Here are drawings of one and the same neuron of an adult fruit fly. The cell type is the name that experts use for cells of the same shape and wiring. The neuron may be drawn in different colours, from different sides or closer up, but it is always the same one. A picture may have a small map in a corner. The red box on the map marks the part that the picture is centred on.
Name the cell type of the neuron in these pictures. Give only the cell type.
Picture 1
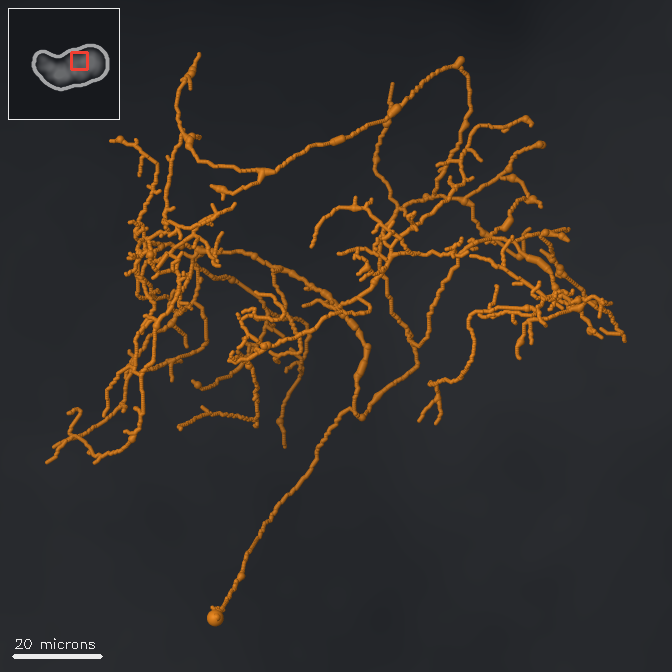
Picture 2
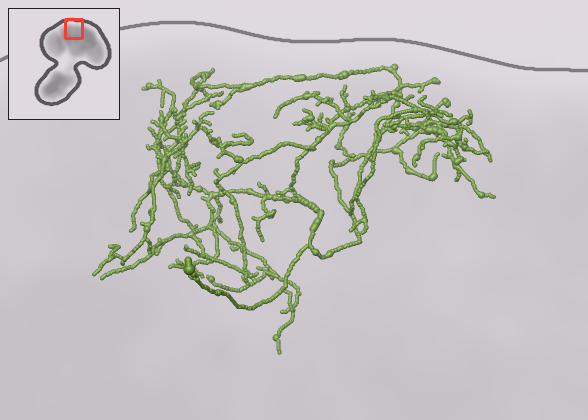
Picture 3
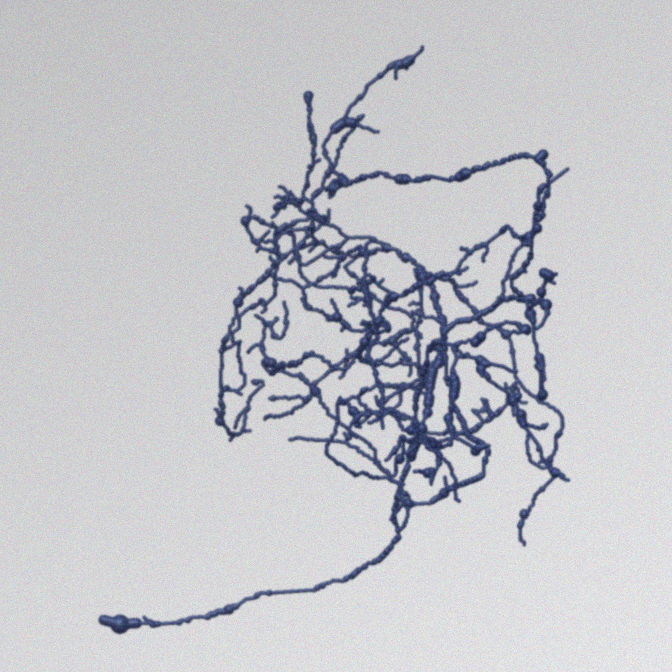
SIP128m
